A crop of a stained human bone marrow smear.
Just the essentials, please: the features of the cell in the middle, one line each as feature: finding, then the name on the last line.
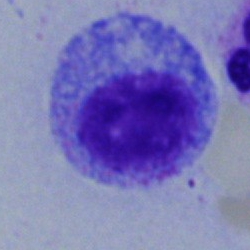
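Nucleus: lower part of cell, wider cytoplasm band above
Chromatin: dark purple, fairly condensed
Granules: numerous, fine, purple-blue, scattered through cytoplasm
Lower edge: a few reddish-purple granules
Name: myelocyte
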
